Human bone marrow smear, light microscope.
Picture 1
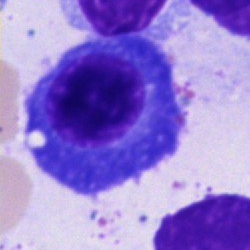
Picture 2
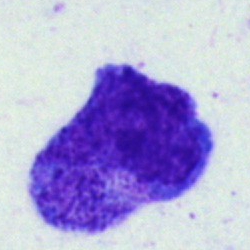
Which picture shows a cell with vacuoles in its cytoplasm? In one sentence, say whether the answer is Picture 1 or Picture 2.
It is in picture 1 that the cell's cytoplasm holds one or more clear vacuoles.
